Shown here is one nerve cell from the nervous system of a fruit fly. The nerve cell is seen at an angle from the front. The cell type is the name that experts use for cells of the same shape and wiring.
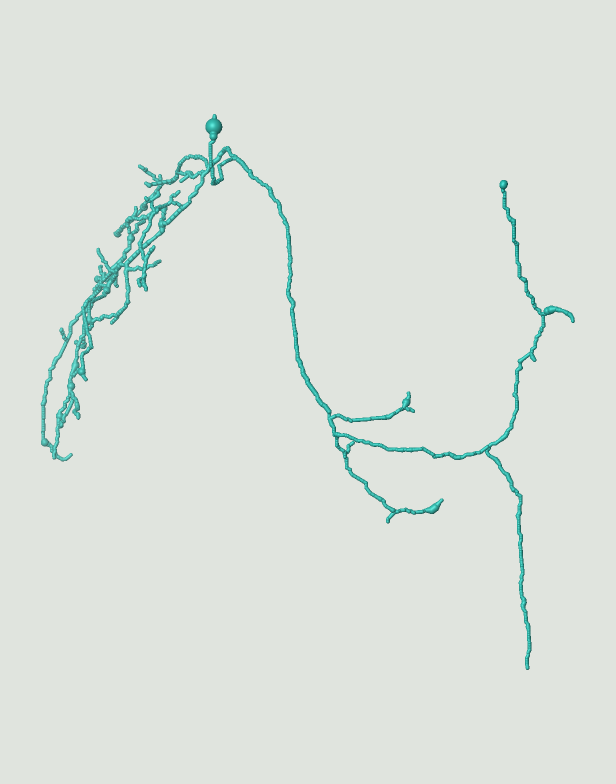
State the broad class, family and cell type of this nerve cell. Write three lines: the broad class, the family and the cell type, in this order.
visual projection neuron
MeVP
MeVP14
